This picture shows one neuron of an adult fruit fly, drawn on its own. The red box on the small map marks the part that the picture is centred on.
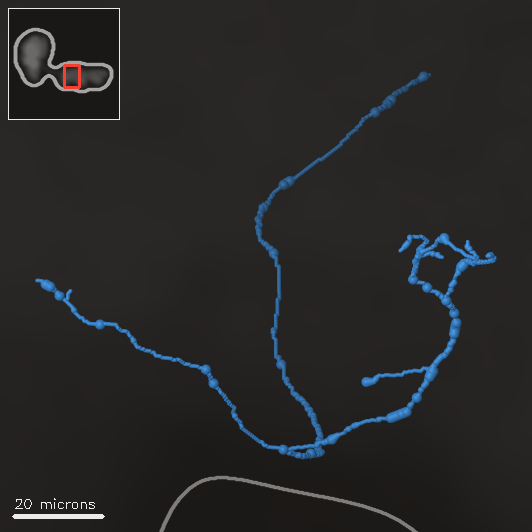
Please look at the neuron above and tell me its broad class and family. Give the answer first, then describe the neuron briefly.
This is a sensory neuron entering the nerve cord. The name of its family is class mechanosensory tactile. By the scale bar it is about 100 microns wide in this view. There are a dozen or fewer branch ends.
